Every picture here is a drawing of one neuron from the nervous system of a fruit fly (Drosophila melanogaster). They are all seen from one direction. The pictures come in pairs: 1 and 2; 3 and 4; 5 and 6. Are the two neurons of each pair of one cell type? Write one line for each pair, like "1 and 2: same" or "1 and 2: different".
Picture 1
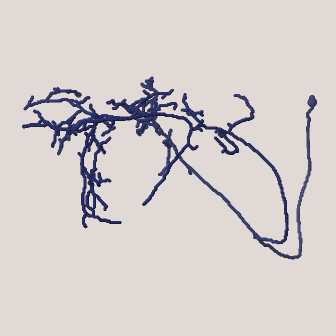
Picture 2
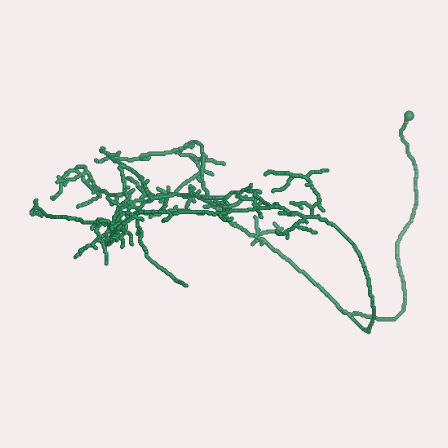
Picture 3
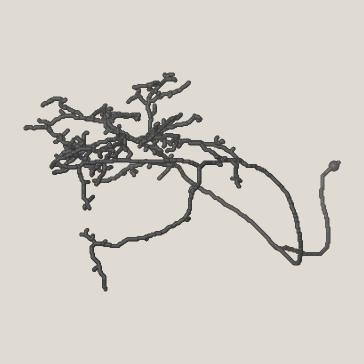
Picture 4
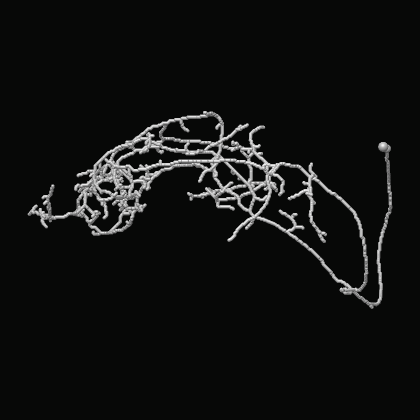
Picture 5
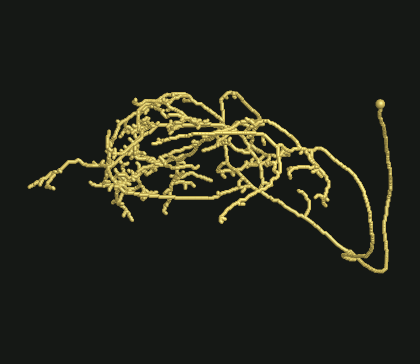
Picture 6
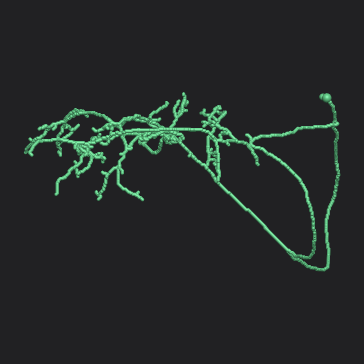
1 and 2: same
3 and 4: different
5 and 6: different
